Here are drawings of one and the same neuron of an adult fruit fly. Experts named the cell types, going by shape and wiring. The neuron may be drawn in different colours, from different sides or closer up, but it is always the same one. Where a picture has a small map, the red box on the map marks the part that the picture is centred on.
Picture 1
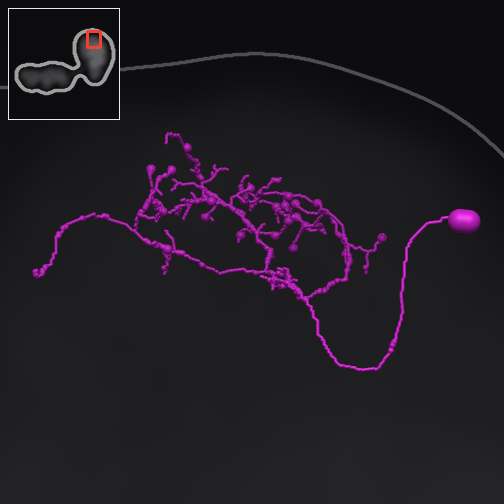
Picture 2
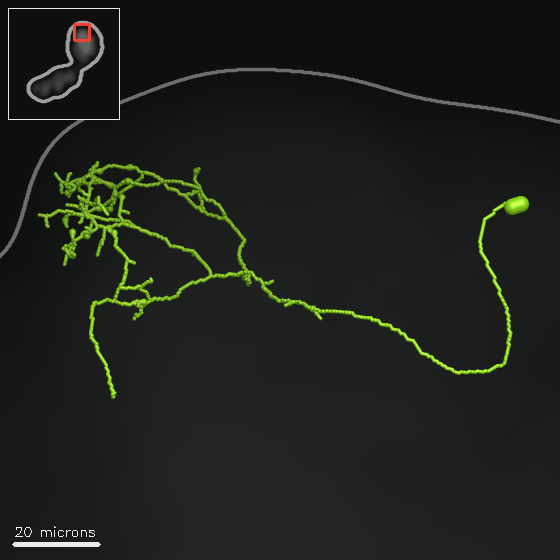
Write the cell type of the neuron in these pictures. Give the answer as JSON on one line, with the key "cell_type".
{"cell_type": "SLP204"}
